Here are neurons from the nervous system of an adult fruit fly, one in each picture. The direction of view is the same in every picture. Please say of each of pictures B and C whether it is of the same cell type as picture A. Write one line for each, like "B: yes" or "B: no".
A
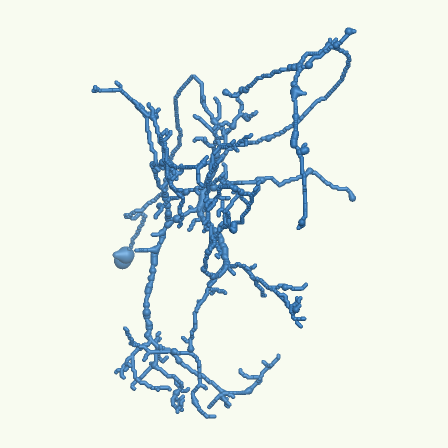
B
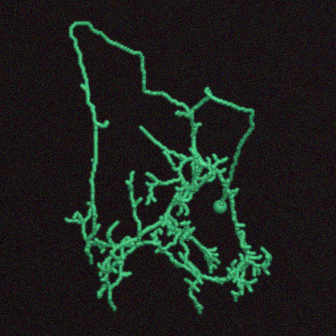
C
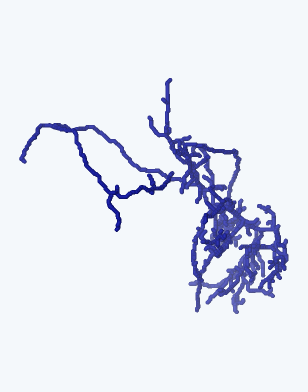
B: no
C: yes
